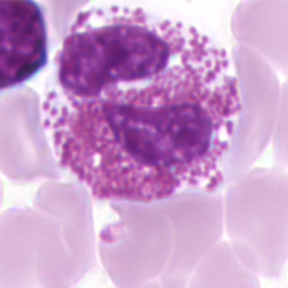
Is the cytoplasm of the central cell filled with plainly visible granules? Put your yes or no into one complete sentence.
Yes, the cytoplasm of this cell holds many visible granules.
